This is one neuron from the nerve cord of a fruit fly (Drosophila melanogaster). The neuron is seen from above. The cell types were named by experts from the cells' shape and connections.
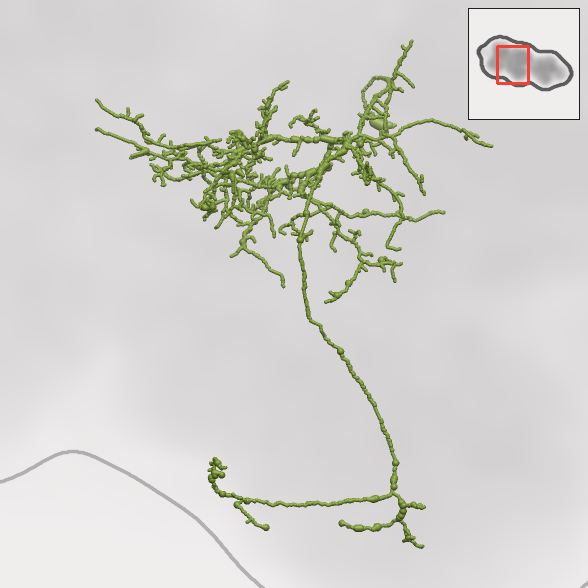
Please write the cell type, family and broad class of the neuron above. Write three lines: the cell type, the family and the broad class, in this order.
IN07B080
hemilineage 07B
nerve-cord intrinsic neuron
